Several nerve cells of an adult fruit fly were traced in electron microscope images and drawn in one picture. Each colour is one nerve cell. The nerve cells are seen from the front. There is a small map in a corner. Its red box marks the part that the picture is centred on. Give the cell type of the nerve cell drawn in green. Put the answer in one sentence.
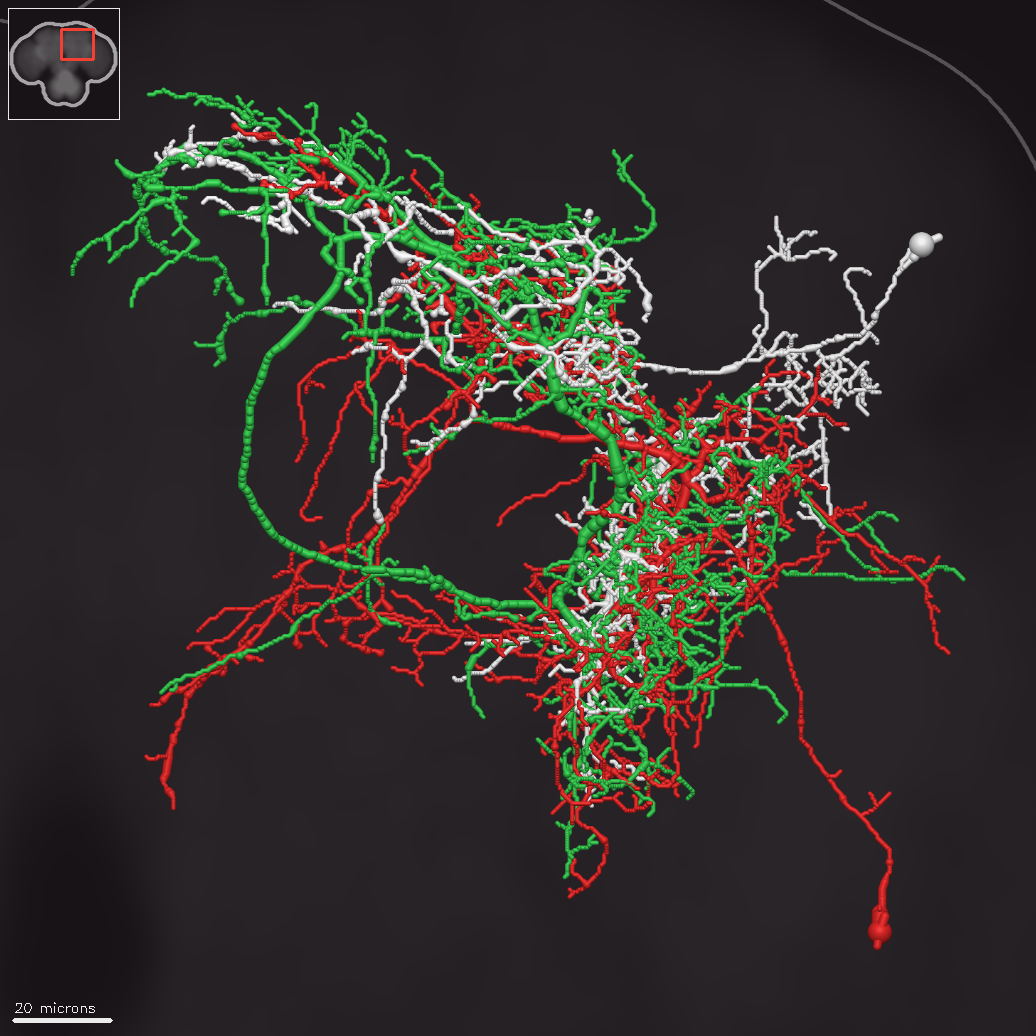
The cell type is aIPg_m4.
